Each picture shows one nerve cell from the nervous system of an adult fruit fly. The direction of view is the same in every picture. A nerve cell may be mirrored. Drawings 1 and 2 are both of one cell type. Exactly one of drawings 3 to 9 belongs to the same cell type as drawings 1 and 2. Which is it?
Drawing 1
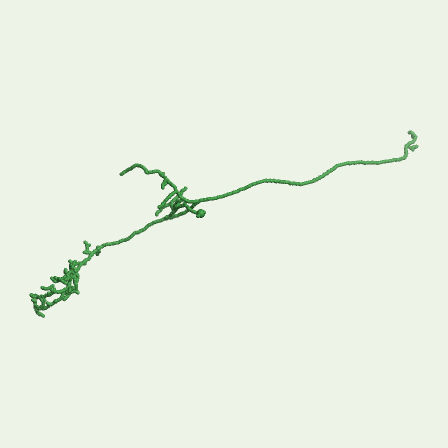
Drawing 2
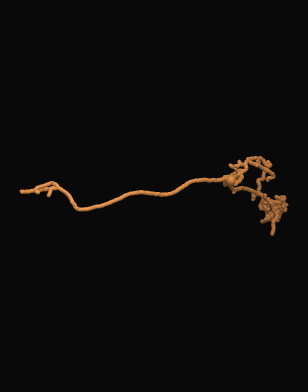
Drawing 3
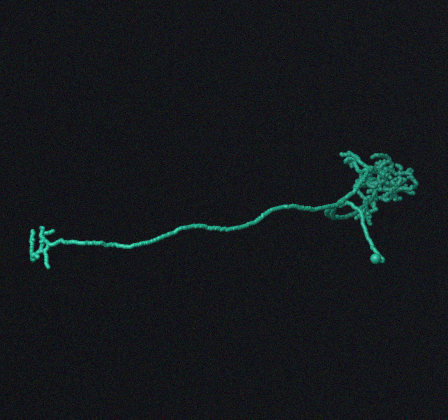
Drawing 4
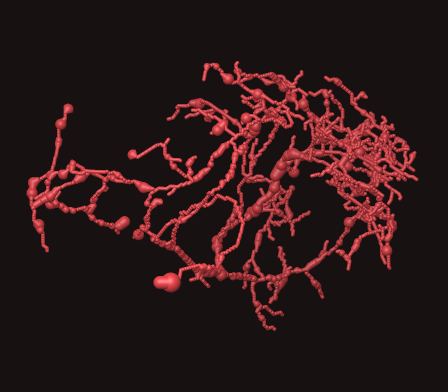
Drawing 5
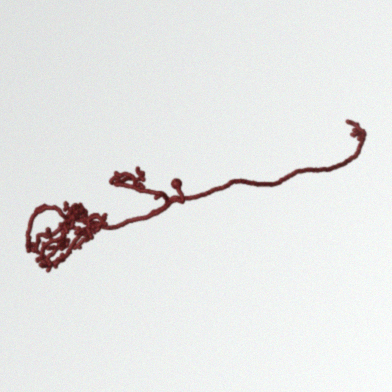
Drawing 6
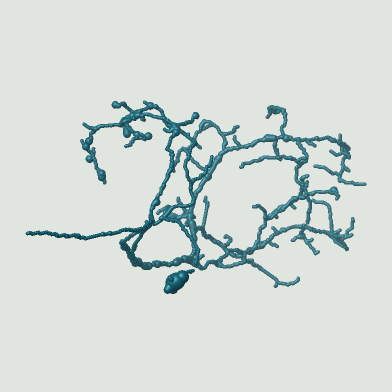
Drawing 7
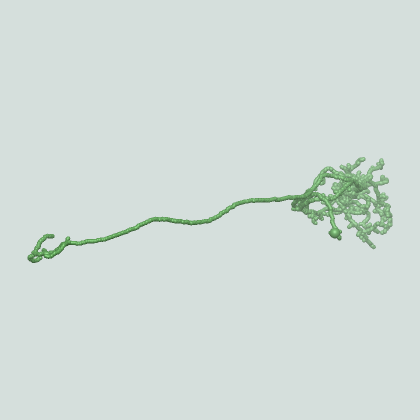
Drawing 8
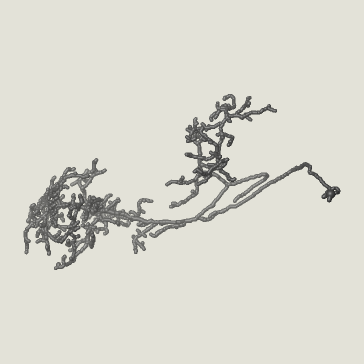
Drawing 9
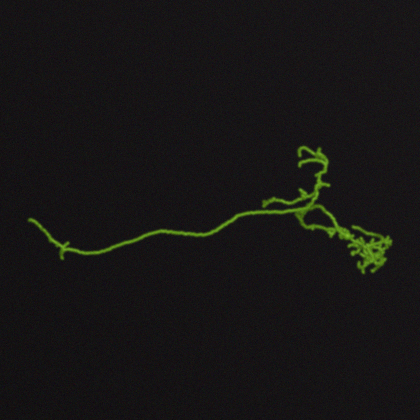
9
